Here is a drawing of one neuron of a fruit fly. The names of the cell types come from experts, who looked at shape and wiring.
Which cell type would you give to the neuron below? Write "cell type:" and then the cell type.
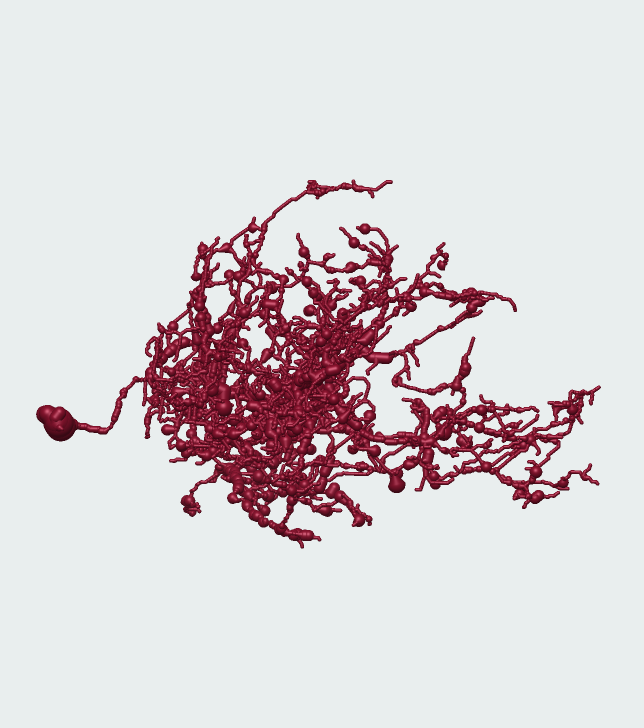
cell type: INXXX217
